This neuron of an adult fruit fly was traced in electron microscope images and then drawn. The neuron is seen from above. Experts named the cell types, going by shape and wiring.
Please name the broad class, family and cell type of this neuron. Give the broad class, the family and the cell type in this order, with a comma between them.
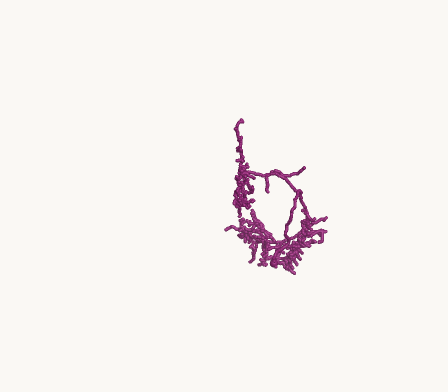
central-brain intrinsic neuron, hemilineage DM6_dorso_lateral, SMP372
